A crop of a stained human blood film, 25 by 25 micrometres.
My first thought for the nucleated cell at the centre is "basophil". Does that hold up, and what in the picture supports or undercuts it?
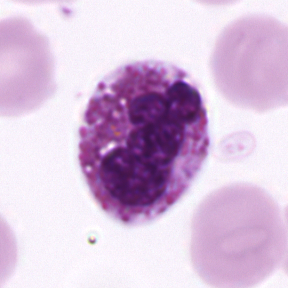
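Basophil does not fit; this is an eosinophil. Granules: coarse, round, reddish, filling the cytoplasm.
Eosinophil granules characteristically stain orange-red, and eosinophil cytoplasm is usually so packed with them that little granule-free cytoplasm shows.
Chromatin: dense, dark purple; no nucleoli.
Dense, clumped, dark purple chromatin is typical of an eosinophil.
Size: about 15 by 11 micrometres. Surface smooth, no projections; no contact with the surrounding red cells; a small bright refractile dot lies below and to the left.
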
